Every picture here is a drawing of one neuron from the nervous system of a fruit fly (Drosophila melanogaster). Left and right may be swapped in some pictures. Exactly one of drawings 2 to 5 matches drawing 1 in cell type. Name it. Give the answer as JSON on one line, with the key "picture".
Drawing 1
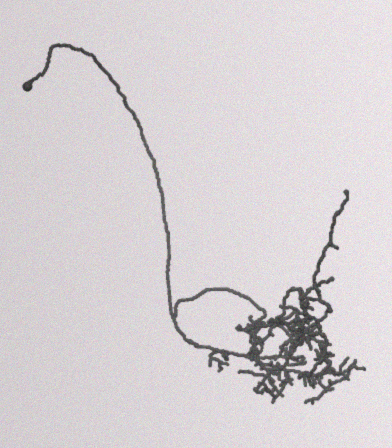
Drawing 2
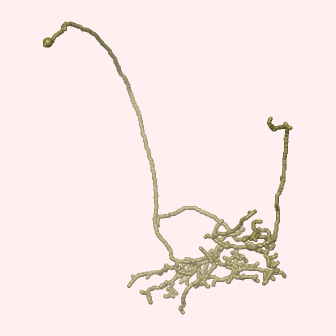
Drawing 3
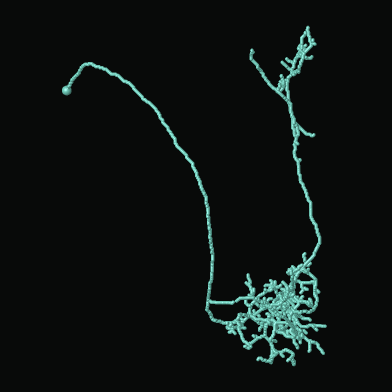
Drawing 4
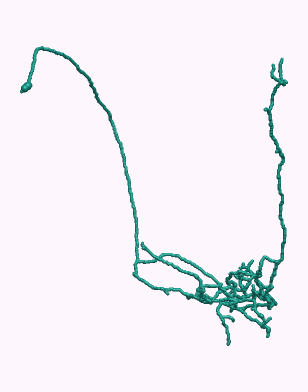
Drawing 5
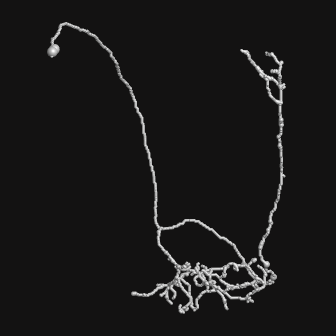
{"picture": 2}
